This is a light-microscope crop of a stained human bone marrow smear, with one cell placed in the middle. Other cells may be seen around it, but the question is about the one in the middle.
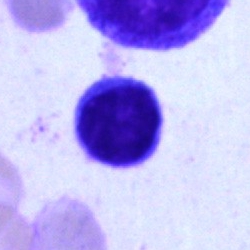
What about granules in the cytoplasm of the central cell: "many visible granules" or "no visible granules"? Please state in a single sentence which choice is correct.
This cell has a cytoplasm without visible granules.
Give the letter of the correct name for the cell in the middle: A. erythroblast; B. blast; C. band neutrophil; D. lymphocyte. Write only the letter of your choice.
D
